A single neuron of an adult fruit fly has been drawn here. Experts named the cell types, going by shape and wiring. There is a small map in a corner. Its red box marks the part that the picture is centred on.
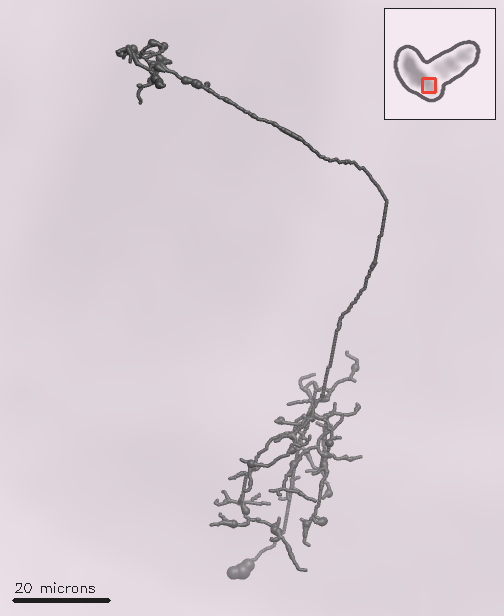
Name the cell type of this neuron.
Tm36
